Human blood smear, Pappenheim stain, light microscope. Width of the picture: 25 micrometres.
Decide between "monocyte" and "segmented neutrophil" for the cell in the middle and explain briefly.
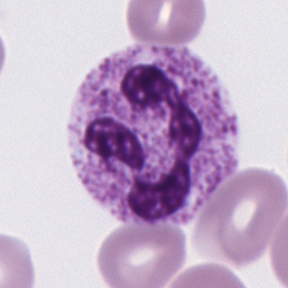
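This is a segmented neutrophil. Its plentiful cytoplasm is pale pinkish-lilac.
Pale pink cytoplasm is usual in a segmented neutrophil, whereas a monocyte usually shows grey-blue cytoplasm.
The pale pinkish tone here therefore favours the segmented neutrophil over the monocyte. Many small purple granules are scattered throughout the cytoplasm. The cell has a round, smooth outline and is about 15 micrometres across, and its chromatin is dark purple and coarsely clumped.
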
